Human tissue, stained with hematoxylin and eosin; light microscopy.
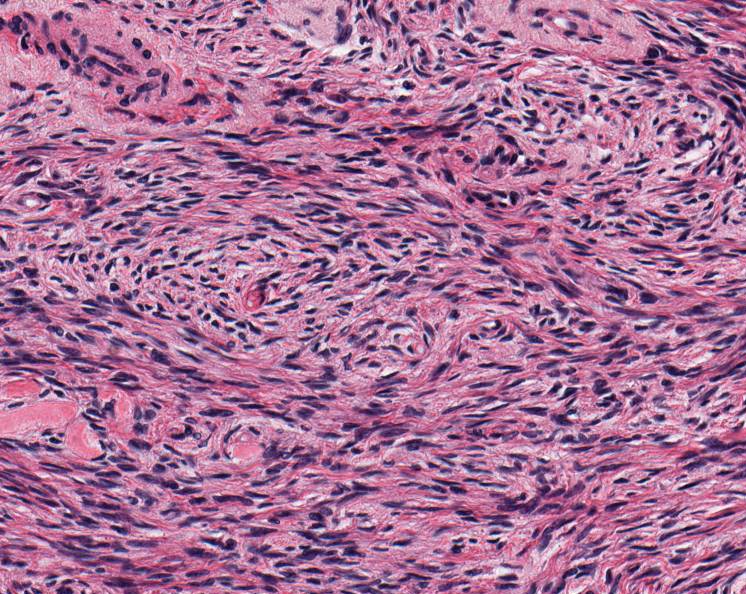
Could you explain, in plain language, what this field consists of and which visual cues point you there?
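What you see here is ovarian cortex. Look how spindle cells fill the whole field in swirling, interlacing bundles.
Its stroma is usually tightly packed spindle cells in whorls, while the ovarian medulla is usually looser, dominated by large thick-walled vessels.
The nuclei are slender, elongated and dark, many with tapered or wavy ends, and fine pink collagen fibres run between the cells.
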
